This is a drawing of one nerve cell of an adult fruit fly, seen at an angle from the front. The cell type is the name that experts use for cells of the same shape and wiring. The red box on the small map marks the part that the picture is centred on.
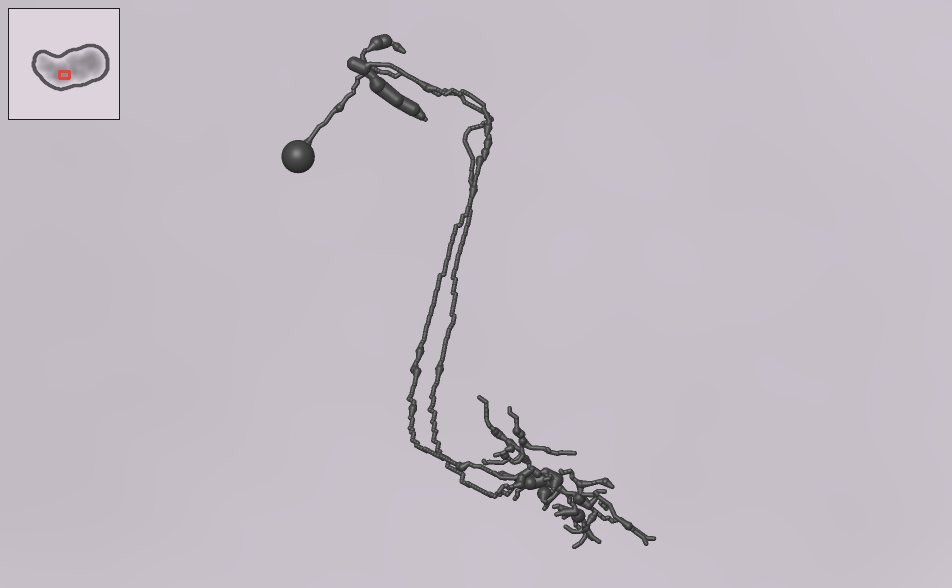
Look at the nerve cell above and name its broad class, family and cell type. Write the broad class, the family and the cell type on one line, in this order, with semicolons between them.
optic-lobe intrinsic neuron; T; T4c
